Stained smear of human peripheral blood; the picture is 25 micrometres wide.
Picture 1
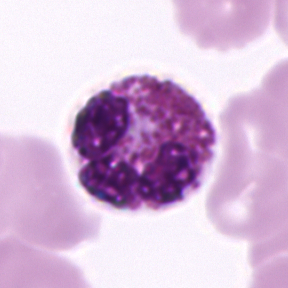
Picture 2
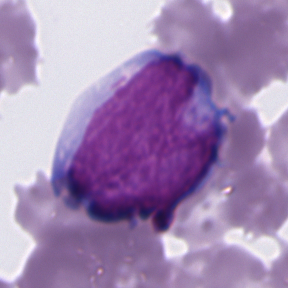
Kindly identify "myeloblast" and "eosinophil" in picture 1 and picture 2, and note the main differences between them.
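In this pair, the eosinophil is in picture 1 and the myeloblast in picture 2. The eosinophil, about 13 micrometres across, has a round, smooth outline, while the myeloblast's outline is a rounded oval with a small dark knob jutting from its lower border.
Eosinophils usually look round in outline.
The eosinophil's nuclear lobes stain dark purple with dense, clumped chromatin and show no nucleoli; in the myeloblast, the nucleus fills most of the cell.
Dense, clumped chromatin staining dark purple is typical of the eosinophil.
In the cytoplasm, the eosinophil is densely packed with coarse pinkish-purple granules, apart from a paler, less granular patch in the centre between the lobes, whereas the myeloblast has only a scant rim with no granules to be seen.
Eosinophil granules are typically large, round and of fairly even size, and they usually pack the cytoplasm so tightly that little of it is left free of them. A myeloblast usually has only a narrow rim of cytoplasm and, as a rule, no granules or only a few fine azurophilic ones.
Pale lilac red cells lie against the lower and right sides of the myeloblast.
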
